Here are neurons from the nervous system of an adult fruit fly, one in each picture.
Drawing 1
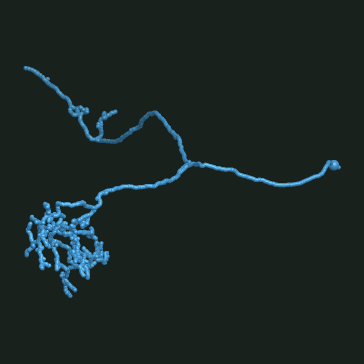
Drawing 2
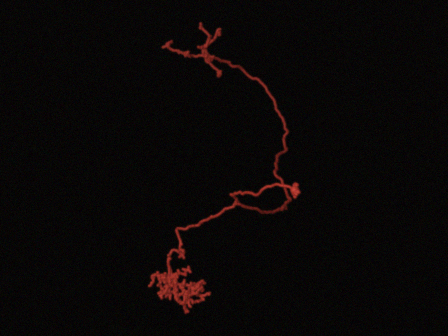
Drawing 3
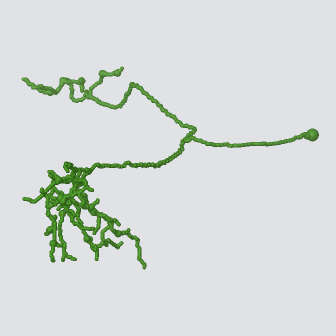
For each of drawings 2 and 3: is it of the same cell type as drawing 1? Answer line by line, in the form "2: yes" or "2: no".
2: no
3: yes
